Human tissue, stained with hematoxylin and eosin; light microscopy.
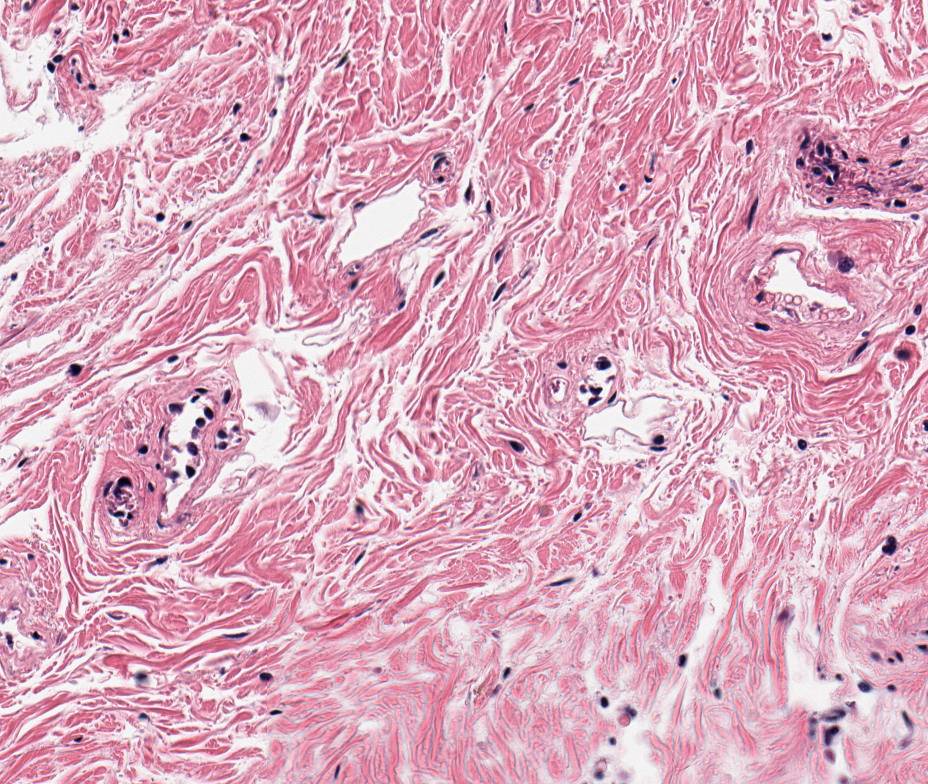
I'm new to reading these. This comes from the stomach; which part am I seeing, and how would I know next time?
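Answer: dense connective tissue. Dense collagenous connective tissue fills the whole field, with no epithelium anywhere. Fibroblast nuclei between the bundles are sparse, small, dark and spindle-shaped.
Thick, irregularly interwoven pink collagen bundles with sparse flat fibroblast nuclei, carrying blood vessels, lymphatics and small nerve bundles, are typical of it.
Small blood vessels are scattered through it, at left centre and upper right, with a small cluster of dark round nuclei beside the upper right one.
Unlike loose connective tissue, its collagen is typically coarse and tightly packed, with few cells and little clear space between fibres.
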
